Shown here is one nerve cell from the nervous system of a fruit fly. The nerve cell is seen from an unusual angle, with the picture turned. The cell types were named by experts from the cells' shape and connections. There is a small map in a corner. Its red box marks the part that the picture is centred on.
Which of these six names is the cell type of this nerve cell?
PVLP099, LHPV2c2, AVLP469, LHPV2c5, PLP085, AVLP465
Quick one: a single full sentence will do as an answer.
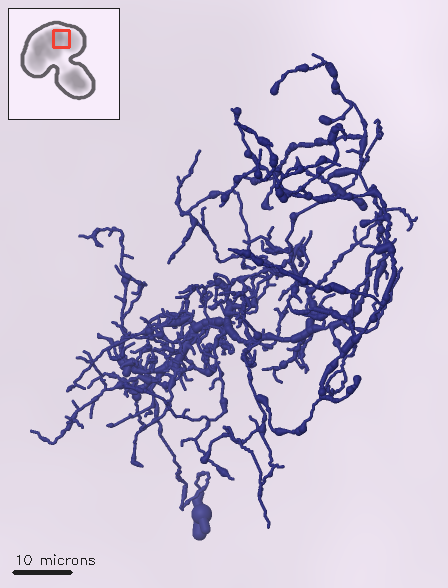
This nerve cell carries the cell type designation PVLP099.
